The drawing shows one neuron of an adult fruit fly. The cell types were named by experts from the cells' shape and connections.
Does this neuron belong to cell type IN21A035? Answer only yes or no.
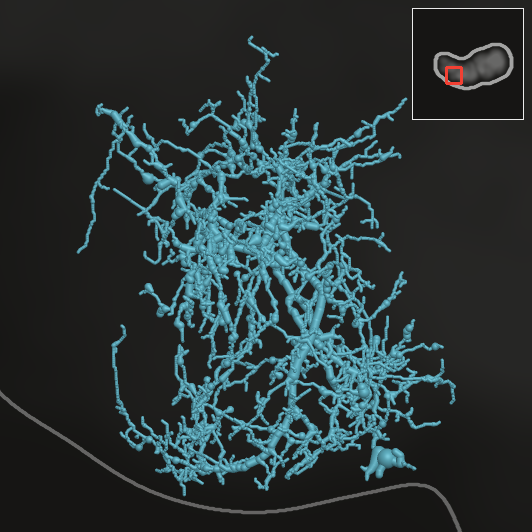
no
